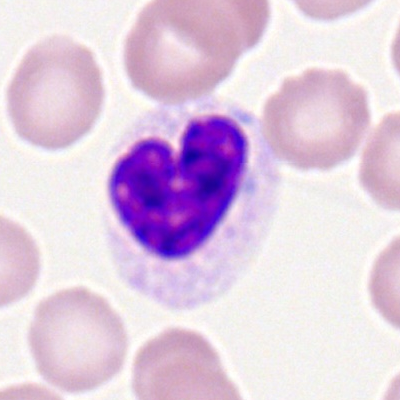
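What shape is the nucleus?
A single mass with a notch in its upper edge, like a heart or kidney.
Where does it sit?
Toward the top of the cell, leaving the widest band of cytoplasm below it.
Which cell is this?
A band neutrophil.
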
